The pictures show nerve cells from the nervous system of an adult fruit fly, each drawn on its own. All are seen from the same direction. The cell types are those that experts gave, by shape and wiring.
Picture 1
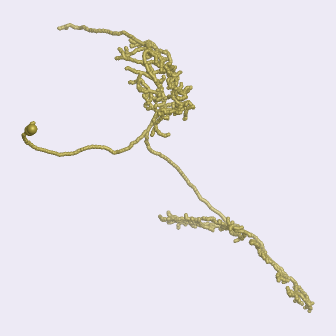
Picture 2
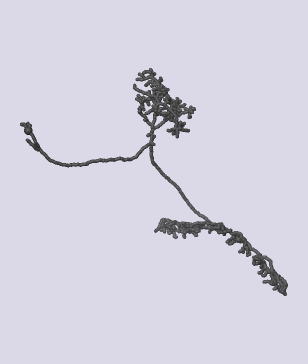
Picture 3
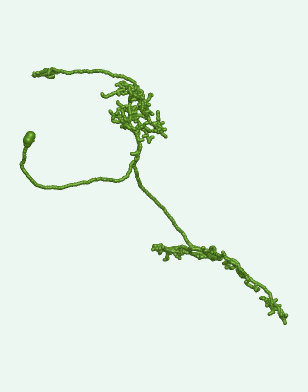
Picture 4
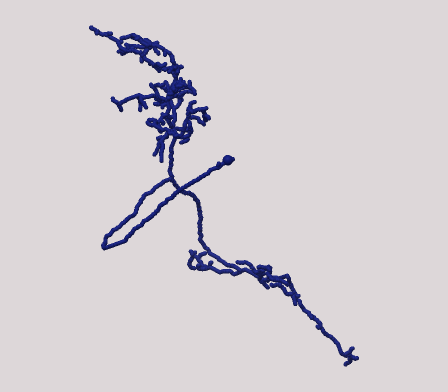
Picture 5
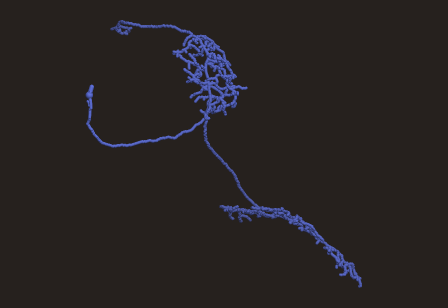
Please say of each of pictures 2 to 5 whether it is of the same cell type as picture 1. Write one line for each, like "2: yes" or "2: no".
2: yes
3: yes
4: no
5: yes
